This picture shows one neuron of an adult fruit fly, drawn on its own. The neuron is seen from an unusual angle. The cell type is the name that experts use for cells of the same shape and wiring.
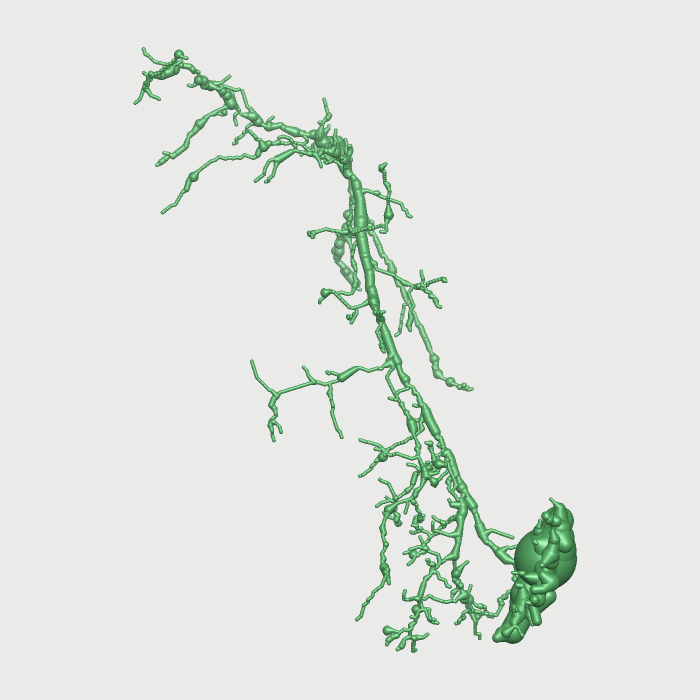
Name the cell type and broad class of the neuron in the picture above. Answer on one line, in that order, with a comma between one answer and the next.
Tr flexor MN, motor neuron of the nerve cord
